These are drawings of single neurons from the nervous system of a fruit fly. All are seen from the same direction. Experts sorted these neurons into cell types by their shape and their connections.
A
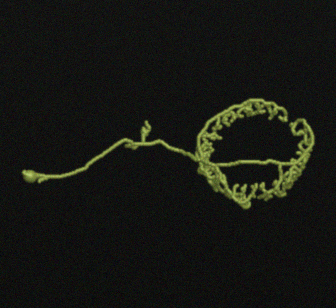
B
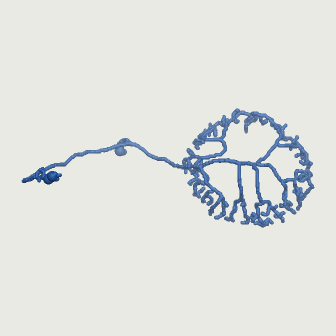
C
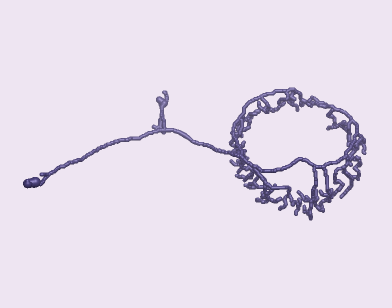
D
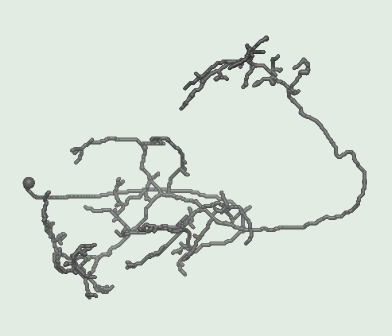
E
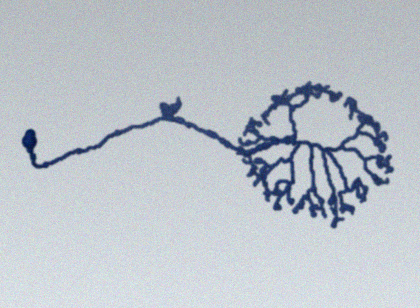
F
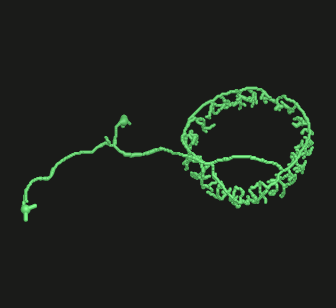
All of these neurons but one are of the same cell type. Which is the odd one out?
D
